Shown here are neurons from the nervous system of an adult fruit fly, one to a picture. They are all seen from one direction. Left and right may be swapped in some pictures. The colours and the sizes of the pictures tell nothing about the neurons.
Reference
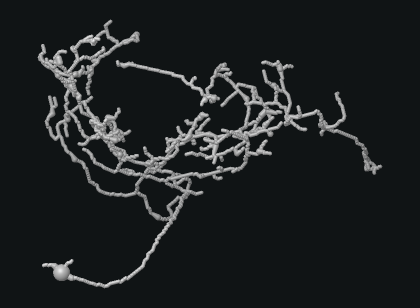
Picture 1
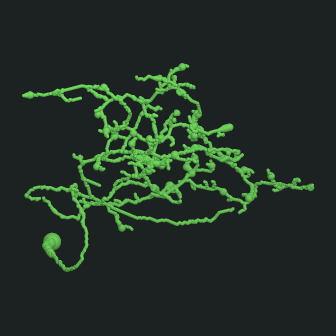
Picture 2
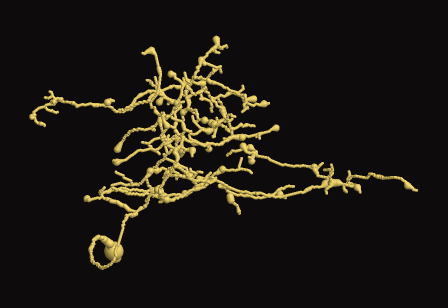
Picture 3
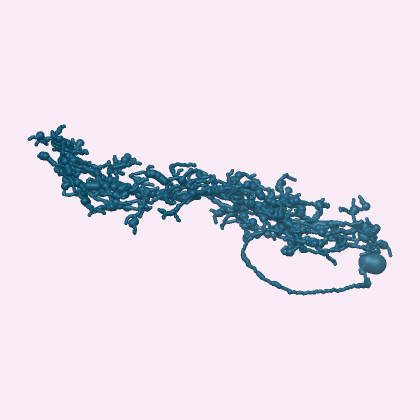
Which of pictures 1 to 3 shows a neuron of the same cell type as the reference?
Picture 2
